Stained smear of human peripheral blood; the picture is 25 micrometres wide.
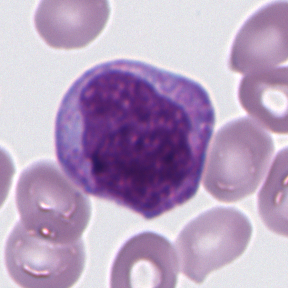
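Atypical promyelocyte measuring about 14 micrometres across. Its nucleus, irregular and folded in outline, occupies most of the cell. The pale greyish-blue cytoplasm forms a rim, widest on the left, and carries only a faint fine dusting without coarse granules.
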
